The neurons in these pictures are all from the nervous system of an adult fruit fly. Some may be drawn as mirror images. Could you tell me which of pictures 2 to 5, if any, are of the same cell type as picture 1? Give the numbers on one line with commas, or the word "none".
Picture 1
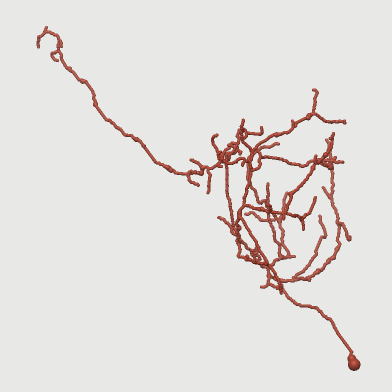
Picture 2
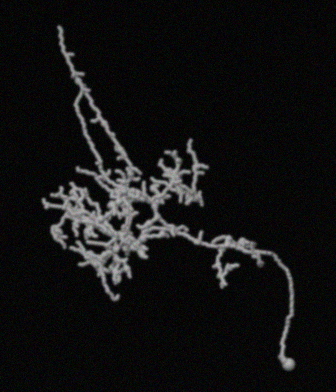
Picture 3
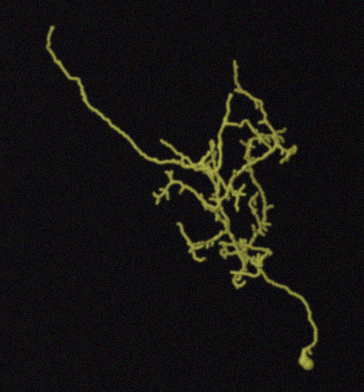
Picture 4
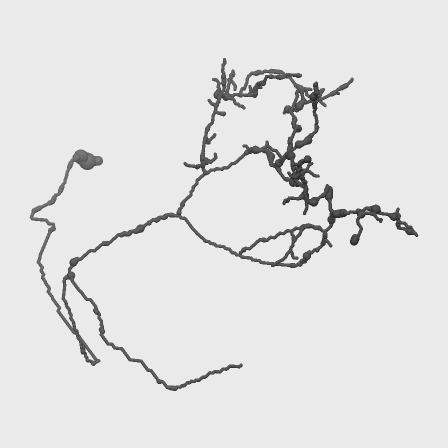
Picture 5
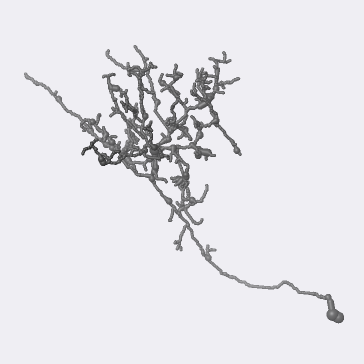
3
